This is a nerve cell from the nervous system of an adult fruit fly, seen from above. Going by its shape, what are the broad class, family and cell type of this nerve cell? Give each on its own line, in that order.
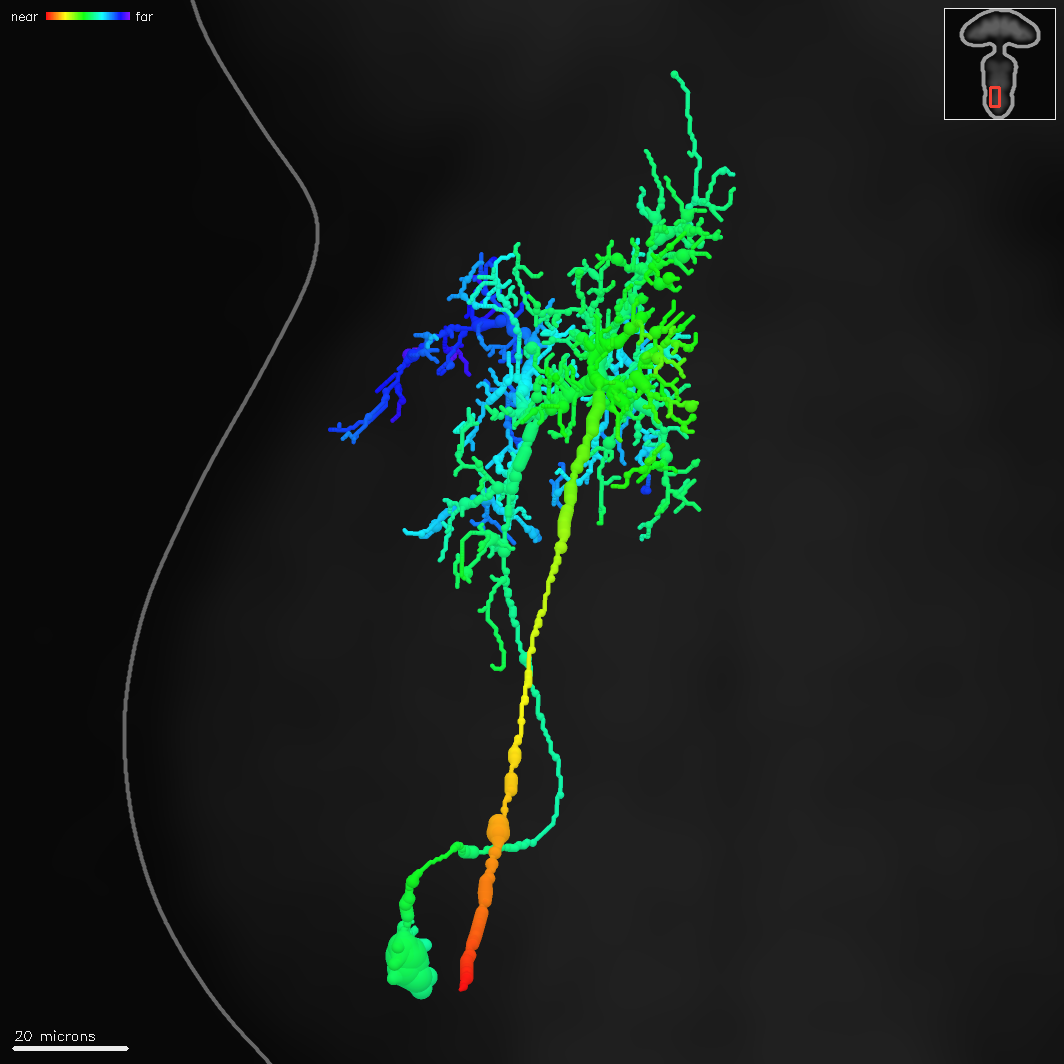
motor neuron of the nerve cord
hemilineage 03B
MNad33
